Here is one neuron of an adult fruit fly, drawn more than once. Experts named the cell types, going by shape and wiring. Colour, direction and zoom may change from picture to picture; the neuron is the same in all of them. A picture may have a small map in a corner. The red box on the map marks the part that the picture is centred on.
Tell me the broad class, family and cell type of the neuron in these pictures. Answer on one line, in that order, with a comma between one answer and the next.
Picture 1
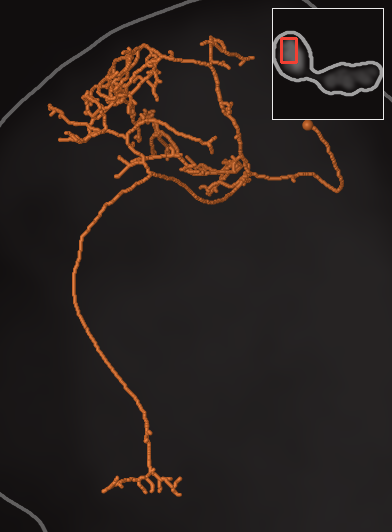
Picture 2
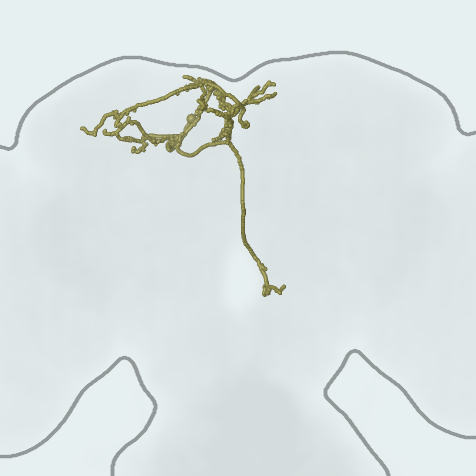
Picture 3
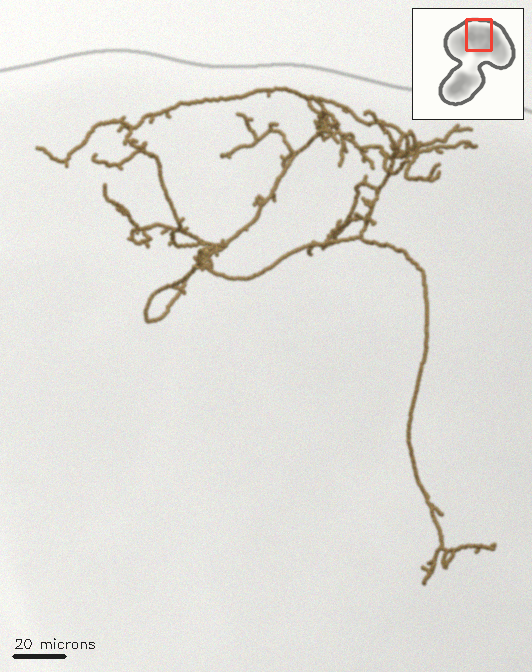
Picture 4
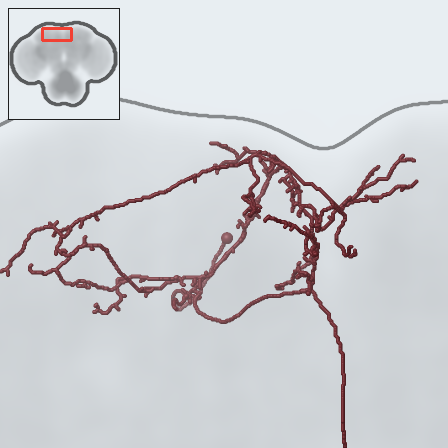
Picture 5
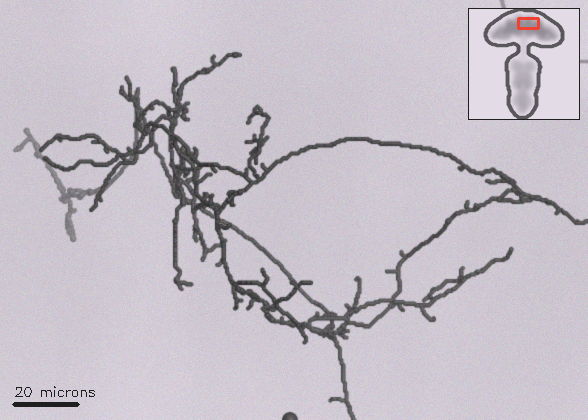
central-brain intrinsic neuron, hemilineage SMPpv1, SMP717m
